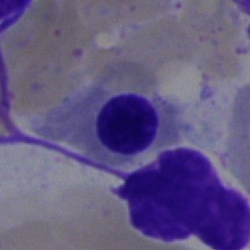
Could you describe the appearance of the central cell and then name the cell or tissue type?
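Nucleus first: the chromatin is dense and almost uniformly dark purple. Cytoplasm next: it is abundant, spreading widely around the nucleus, and pale greyish blue. Cell border last: faint and irregular. Verdict: erythroblast.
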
